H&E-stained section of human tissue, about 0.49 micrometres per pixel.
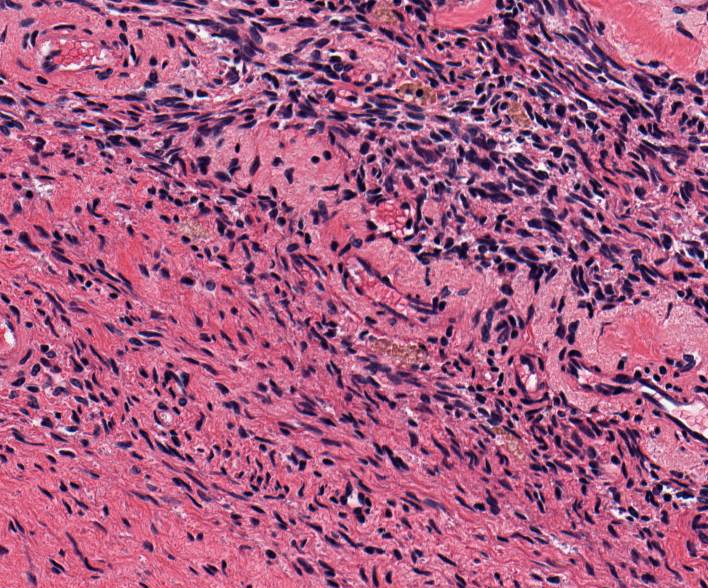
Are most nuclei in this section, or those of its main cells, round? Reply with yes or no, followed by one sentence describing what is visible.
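No. Most nuclei are elongated, spindle-shaped and darkly stained.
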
